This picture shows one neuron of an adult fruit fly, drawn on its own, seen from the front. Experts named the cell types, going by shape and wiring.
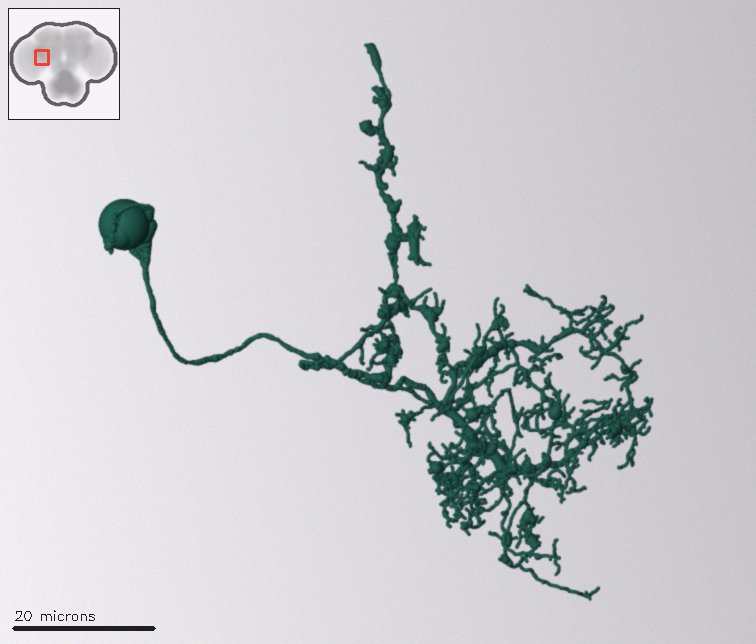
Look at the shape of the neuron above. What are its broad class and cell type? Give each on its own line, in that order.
central-brain intrinsic neuron
CB1206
